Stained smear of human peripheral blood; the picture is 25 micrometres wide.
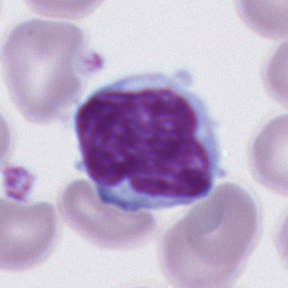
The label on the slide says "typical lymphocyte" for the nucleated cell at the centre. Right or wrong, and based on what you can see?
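Cytoplasm pale blue, with no granules.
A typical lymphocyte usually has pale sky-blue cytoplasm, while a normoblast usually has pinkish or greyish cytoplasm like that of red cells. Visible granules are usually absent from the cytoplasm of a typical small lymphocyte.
Verdict: typical lymphocyte fits; normoblast does not. Nucleus notched along its lower edge.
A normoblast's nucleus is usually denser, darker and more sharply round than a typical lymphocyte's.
The notch therefore argues against normoblast. Nucleus fills about 70% of the cell's area; cell about 13 micrometres across, outline roughly round. Small platelet just off the upper left, not touching the cell.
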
